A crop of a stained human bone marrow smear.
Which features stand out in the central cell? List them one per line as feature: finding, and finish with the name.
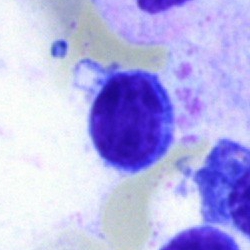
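Chromatin: dark purple, dense all through
Shape: round, smooth edge
Nucleoli: none distinct
Granules: none in the cytoplasm
Verdict: lymphocyte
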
